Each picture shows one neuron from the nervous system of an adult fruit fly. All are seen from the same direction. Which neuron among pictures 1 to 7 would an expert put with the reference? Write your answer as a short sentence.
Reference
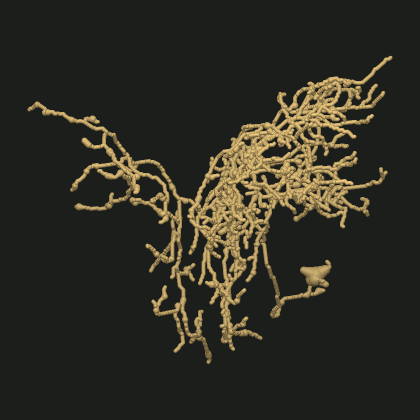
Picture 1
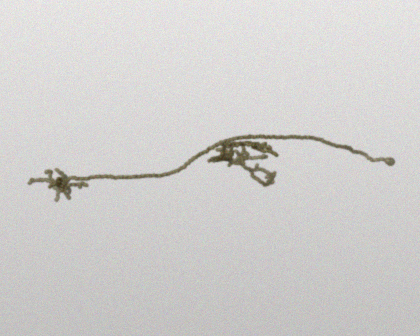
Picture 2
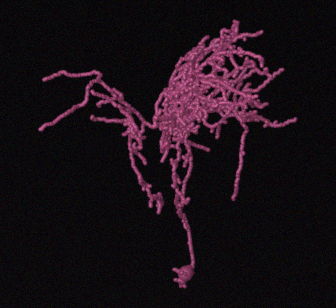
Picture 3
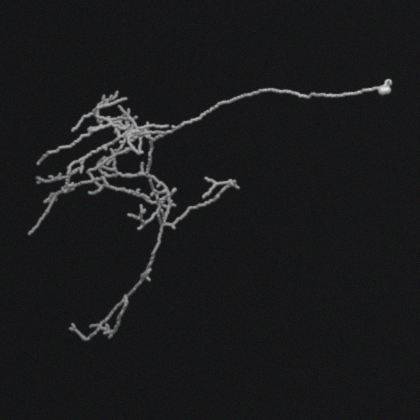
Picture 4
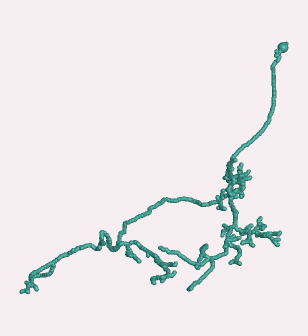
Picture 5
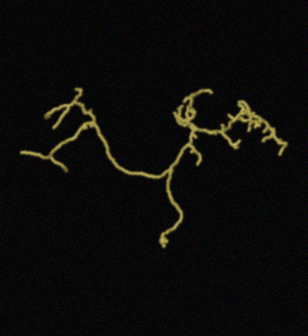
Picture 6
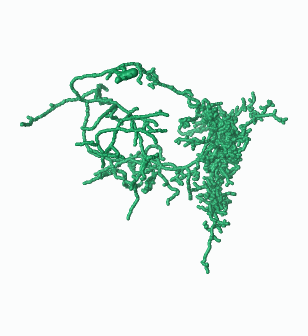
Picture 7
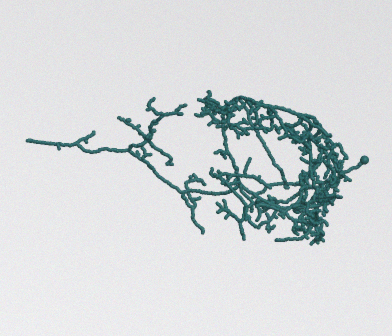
Picture 2 is of the same cell type.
